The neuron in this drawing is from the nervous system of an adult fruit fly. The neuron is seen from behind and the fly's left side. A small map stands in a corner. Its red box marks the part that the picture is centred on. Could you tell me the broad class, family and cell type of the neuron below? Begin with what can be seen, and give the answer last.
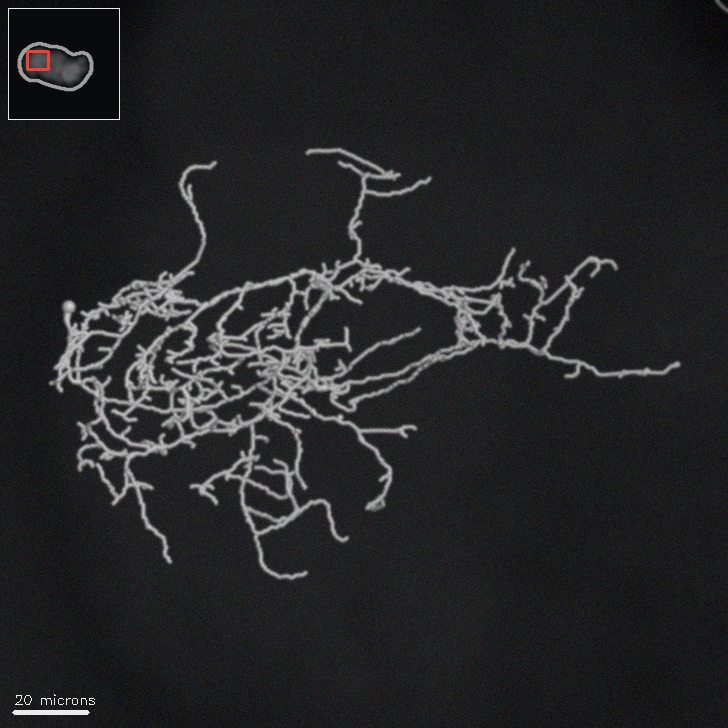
The cell body can be seen on the left of the picture. By the scale bar it is about 170 microns wide in this view. More than a hundred branch ends can be seen. This is a central-brain intrinsic neuron. The family is hemilineage VLPl2_medial. Its cell type is CB2316.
